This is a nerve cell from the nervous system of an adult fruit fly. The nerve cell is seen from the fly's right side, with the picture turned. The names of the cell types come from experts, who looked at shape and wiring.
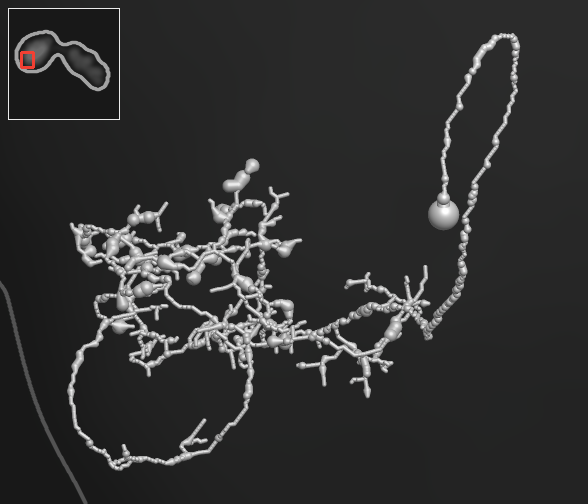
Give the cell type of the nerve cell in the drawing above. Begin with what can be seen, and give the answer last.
Its cell body lies on the right of the picture. Dozens of branch ends can be seen. This is a central-brain intrinsic neuron. Its cell type is SIP006.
